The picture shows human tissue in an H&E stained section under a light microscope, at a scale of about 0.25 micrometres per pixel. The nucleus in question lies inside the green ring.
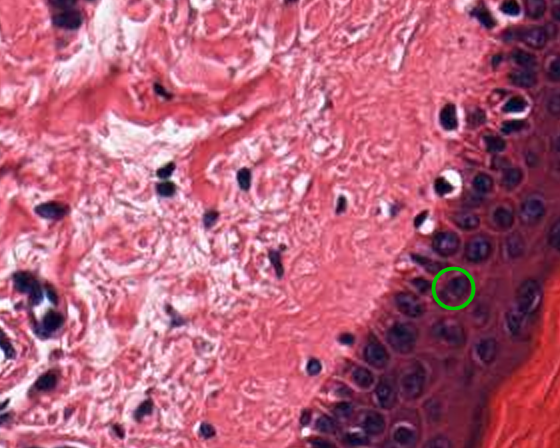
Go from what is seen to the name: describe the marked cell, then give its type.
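The nucleus is round to slightly oval and about the same size as the nuclei of the neighbouring cells. The cytoplasm is pinkish-purple and smooth, and its faint outline touches the neighbouring cells with no gap. The cell lies among tightly packed, similar cells in the lowest rows of the cell layer, close to its border with the paler pink fibrous tissue on the left. This is a keratinocyte.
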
